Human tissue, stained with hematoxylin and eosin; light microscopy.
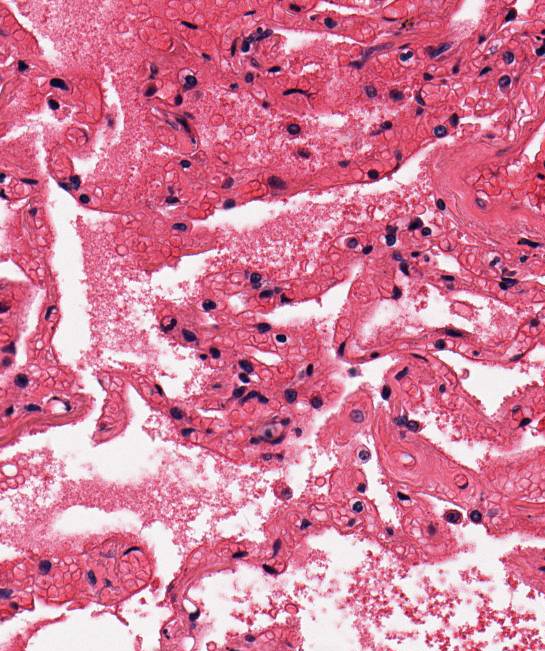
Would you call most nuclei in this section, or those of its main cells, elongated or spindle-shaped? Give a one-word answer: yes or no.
No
